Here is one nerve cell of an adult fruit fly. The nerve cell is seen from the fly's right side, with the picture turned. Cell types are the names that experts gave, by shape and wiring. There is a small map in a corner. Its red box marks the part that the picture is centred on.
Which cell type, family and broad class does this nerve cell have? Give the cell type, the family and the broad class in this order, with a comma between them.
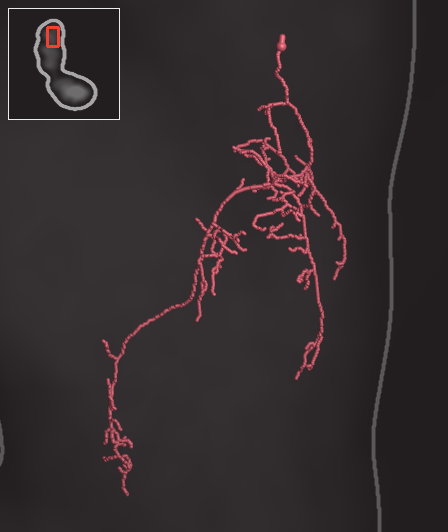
IN19A070, hemilineage 19A, nerve-cord intrinsic neuron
